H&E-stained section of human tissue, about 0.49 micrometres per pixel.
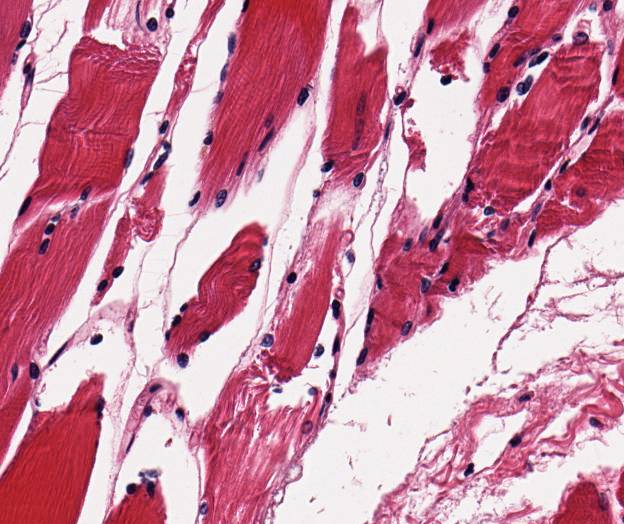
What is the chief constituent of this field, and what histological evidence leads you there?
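I'd call this skeletal muscle. What weighs most is where the nuclei sit: at the fibre edges, not their centres.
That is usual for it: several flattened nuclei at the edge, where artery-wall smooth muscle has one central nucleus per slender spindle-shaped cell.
The cytoplasm stains a deep pinkish red.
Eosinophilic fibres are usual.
I also see separate unbranched bands that don't join, and wispy pale pink connective tissue with scattered nuclei at lower right.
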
